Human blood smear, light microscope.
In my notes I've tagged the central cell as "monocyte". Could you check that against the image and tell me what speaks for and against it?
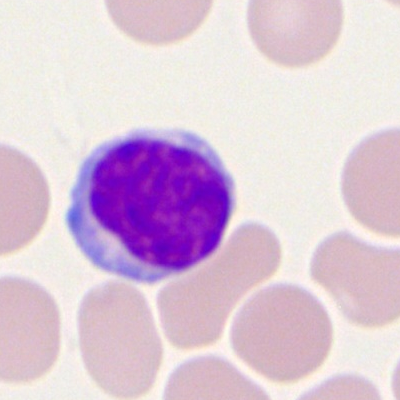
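The cytoplasm here forms only a narrow rim around a nucleus that fills most of the cell.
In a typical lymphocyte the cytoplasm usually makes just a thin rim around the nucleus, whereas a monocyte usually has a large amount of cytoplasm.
This narrow rim therefore speaks for lymphocyte and against monocyte. The cytoplasm is pale blue.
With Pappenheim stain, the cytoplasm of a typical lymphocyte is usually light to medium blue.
The colour agrees with lymphocyte. No granules are seen in the cytoplasm.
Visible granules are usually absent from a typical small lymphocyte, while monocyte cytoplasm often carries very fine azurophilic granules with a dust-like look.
Their absence goes with lymphocyte and weighs against monocyte. The outline is roughly round, and the chromatin is dense, dark purple and coarsely clumped, with no nucleoli visible. Monocyte does not fit: this cell is a lymphocyte.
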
